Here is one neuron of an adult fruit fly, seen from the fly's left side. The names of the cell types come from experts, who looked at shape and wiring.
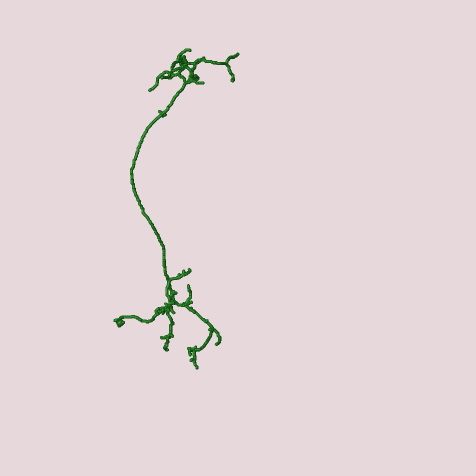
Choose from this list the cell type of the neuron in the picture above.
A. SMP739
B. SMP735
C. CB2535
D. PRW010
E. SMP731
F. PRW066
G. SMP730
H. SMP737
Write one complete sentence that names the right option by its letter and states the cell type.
The neuron belongs to the cell type SMP737, given as option H.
